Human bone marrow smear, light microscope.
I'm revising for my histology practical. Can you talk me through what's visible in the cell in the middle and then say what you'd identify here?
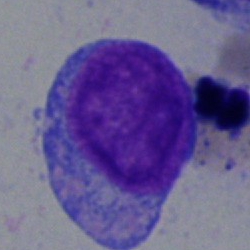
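Oval in outline, this cell narrows toward the bottom. I'd call the chromatin finely stippled rather than coarsely clumped. Below the nucleus the cytoplasm looks paler, with faint pinkish mottling, and I can't make out any distinct vacuoles in it. It is a blast.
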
